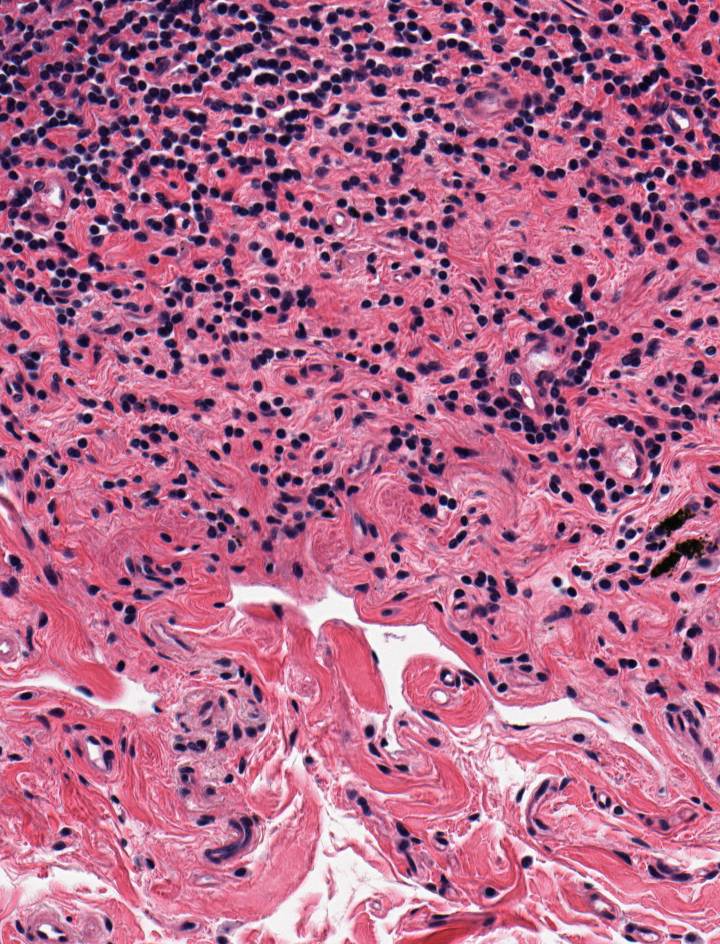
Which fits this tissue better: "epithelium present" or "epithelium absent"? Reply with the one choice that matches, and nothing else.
Epithelium absent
